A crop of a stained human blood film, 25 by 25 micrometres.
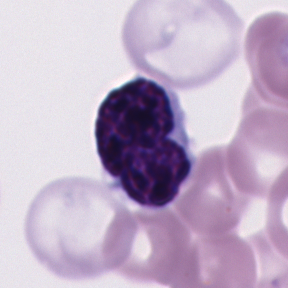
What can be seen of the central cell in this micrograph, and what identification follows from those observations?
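Chromatin dense, deep purple, coarsely clumped. Nucleus about 11 by 8 micrometres. Cytoplasm scant, a narrow pale bluish-grey rim, mostly on the right of the nucleus. Normoblast.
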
